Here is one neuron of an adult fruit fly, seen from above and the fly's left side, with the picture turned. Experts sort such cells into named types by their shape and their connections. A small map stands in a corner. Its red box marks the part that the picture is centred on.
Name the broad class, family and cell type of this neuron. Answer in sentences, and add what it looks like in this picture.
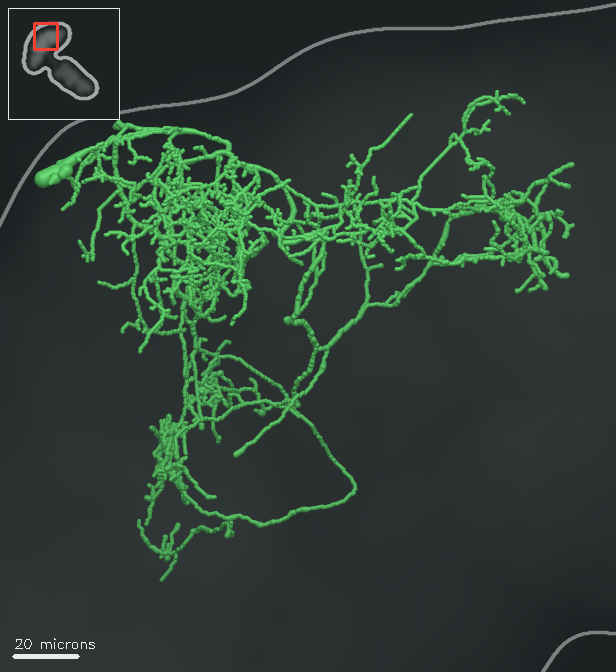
It is a central-brain intrinsic neuron. Its family is LHCENT. Its cell type is LHCENT11. It lies in the brain. From left to right in the picture it spans about 170 microns. The picture shows more than a hundred branch ends.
